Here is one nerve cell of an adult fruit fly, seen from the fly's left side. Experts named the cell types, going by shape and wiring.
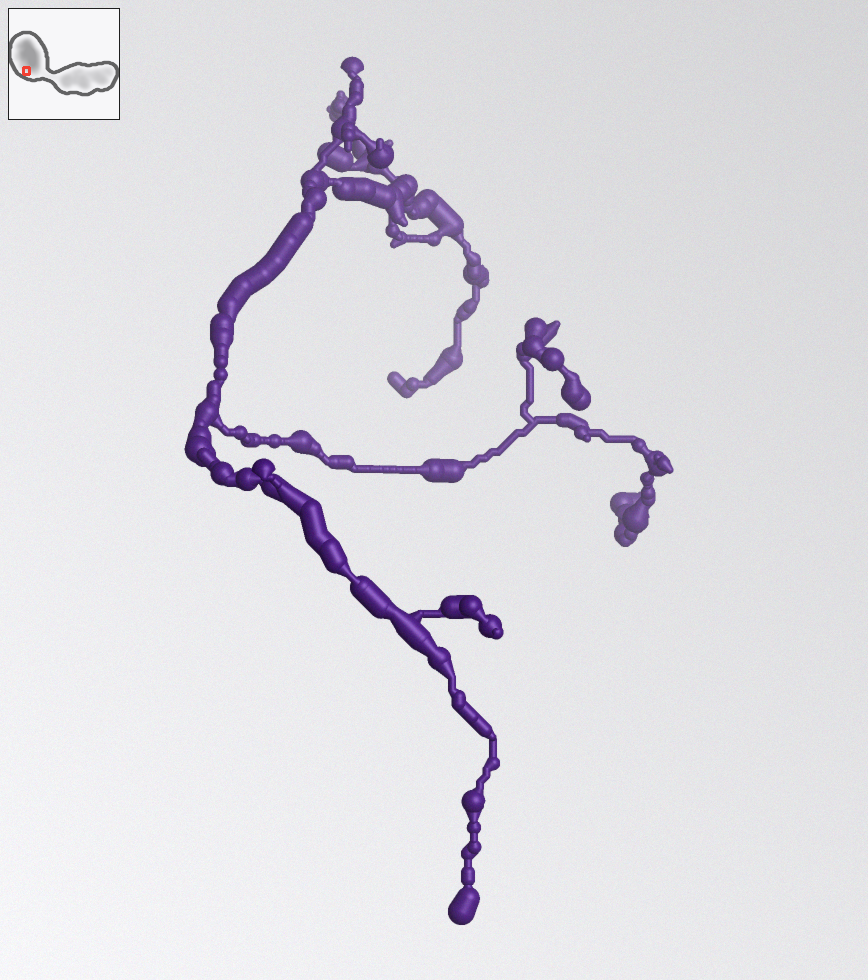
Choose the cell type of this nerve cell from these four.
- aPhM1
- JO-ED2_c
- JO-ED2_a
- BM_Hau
BM_Hau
